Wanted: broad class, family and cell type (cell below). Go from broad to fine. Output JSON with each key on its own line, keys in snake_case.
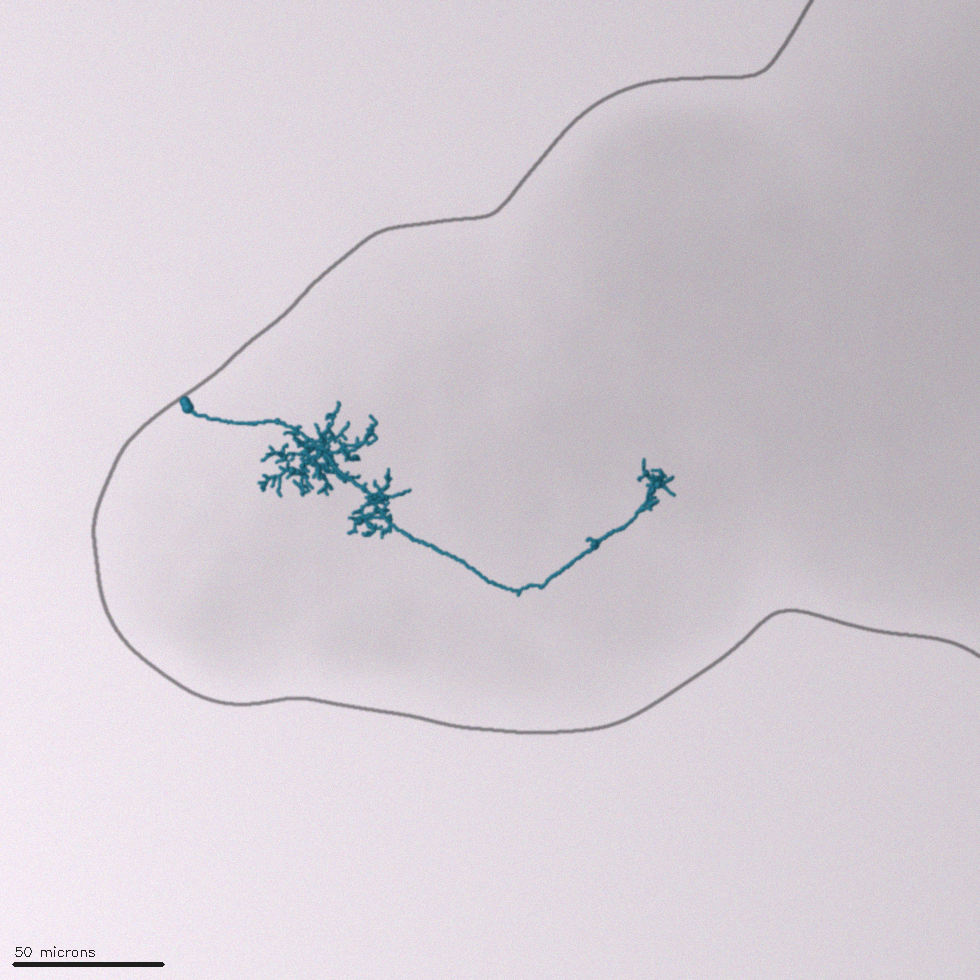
{
 "broad_class": "optic-lobe intrinsic neuron",
 "family": "Tm",
 "cell_type": "Tm16"
}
